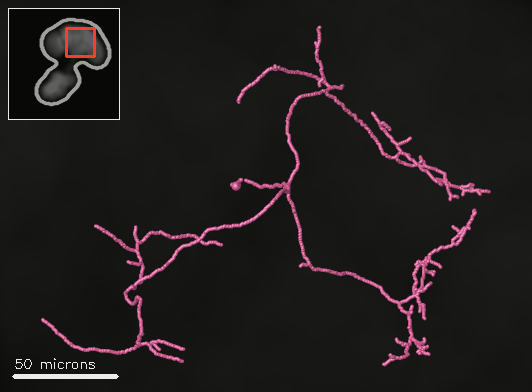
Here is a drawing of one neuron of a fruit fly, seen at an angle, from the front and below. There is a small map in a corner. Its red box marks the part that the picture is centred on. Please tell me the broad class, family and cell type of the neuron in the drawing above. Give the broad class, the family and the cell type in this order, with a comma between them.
central-brain intrinsic neuron, hemilineage DM6_central1, CB4201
